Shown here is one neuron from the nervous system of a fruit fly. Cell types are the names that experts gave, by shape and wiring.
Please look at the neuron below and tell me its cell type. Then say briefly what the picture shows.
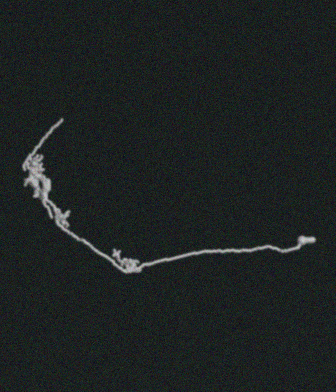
Its cell type is C3. This is an optic-lobe intrinsic neuron. The cell body can be seen on the right of the picture. As drawn here it is wider than it is tall.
